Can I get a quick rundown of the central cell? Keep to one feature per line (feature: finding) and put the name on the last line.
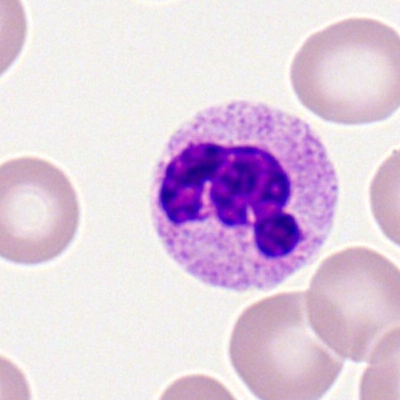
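Lobes: several, joined to one another
Smallest lobe: lower right of nucleus
Chromatin: dark purple, coarsely clumped
Granules: fine, pinkish-violet, evenly scattered, filling cytoplasm
Name: segmented neutrophil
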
